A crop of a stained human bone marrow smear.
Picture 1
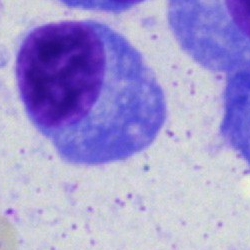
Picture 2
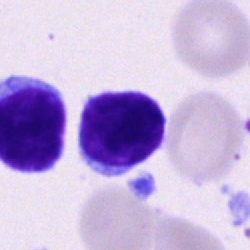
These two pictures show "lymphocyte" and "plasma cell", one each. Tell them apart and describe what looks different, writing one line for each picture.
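Picture 1 – plasma cell. The cytoplasm is abundant and stains blue.
Picture 2 – lymphocyte. The cytoplasm is scant, forming only a thin rim.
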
